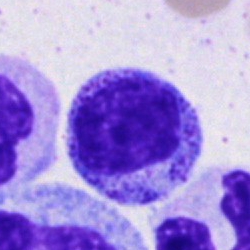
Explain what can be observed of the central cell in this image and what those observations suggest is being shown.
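The cell has a round outline. Its nucleus lies toward the top, leaving most of the cytoplasm below it. Scattered dark purple granules occupy the cytoplasm, and dark granules also overlie the edge of the nucleus. The cell is a myelocyte.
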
